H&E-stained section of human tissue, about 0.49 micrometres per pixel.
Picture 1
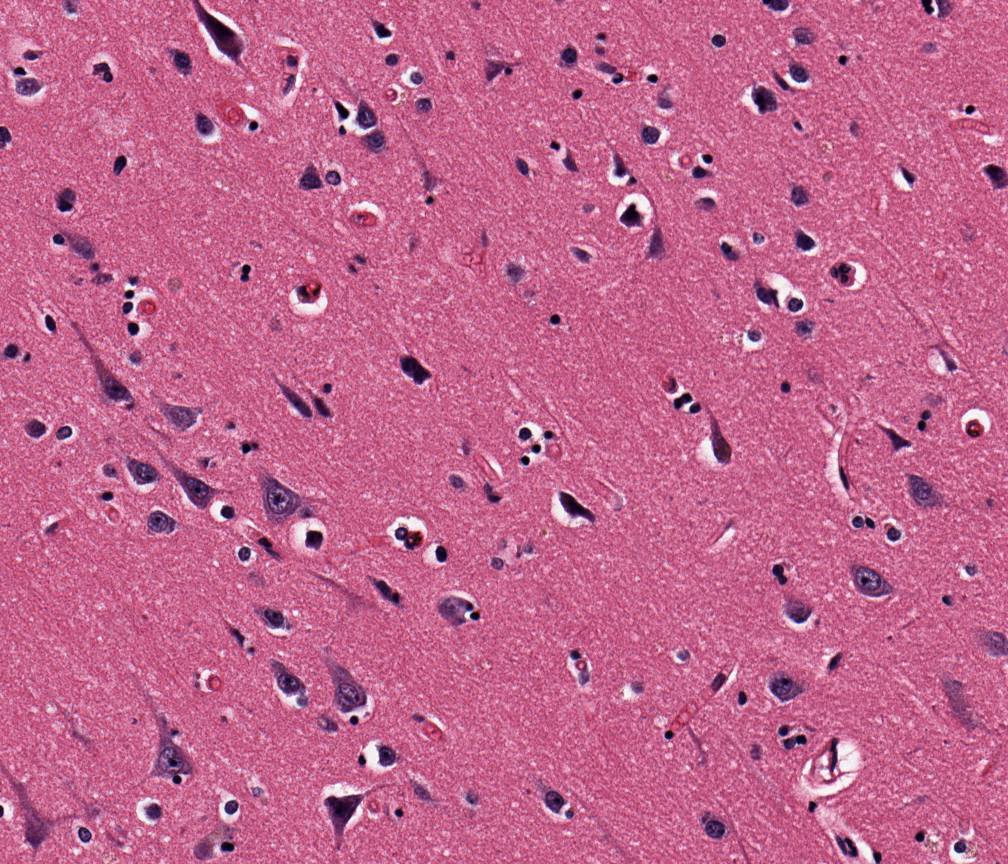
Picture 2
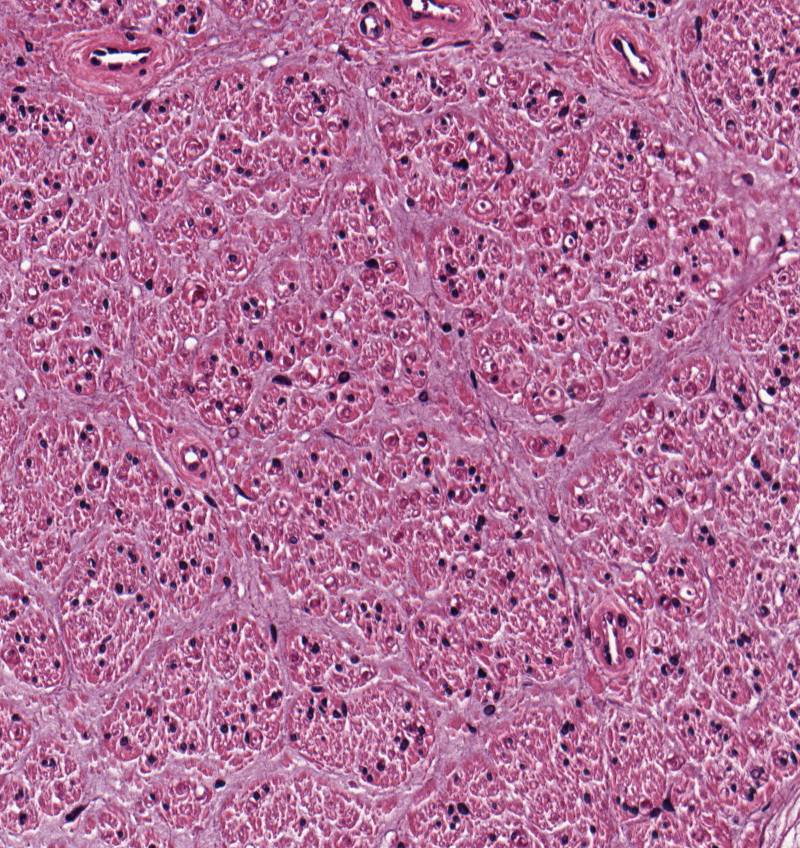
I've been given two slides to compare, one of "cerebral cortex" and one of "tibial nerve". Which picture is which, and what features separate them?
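Two quite different fields: picture 1 is the cerebral cortex and picture 2 the tibial nerve. Picture 1 is finely granular pink neuropil throughout, with cells scattered singly through it and no epithelium or glands. Neurons with triangular cell bodies and tapering processes show most clearly at the lower left, and the larger ones have round, pale, vesicular nuclei, each with a distinct dark nucleolus. Many small, round, dark nuclei with no visible cytoplasm are scattered through the neuropil too. Picture 2, by contrast, is filled by rounded to polygonal bundles of fibres, cut in cross section as small round profiles and separated by thin pale pink connective tissue septa.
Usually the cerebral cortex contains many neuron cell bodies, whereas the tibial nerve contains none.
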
